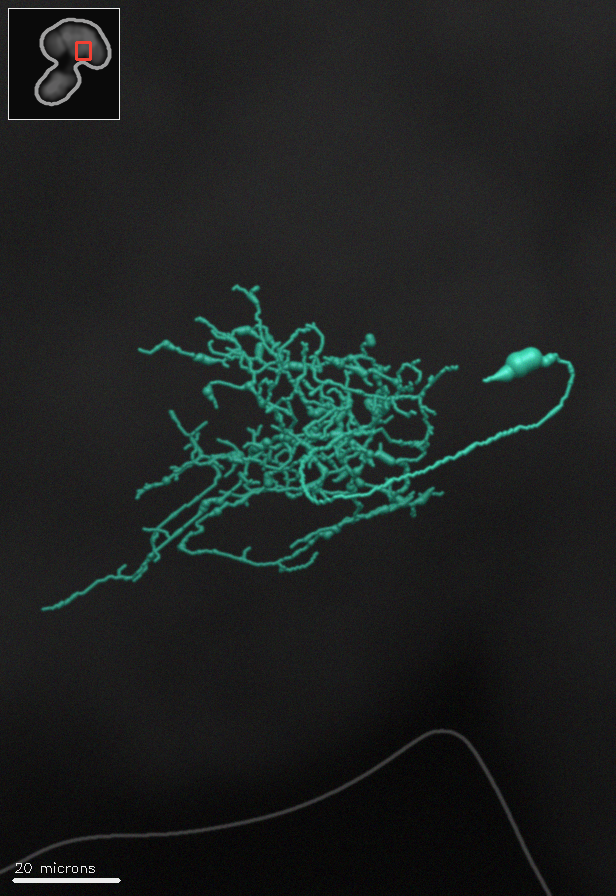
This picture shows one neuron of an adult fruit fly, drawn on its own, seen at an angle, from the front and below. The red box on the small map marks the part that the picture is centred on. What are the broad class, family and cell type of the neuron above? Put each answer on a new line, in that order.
central-brain intrinsic neuron
hemilineage MD3
AMMC032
